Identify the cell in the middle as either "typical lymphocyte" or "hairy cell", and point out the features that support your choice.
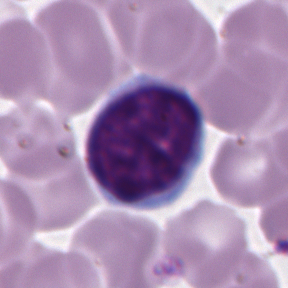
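This is a typical lymphocyte, not a hairy cell.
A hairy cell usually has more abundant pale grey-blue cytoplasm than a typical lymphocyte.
Here the pale blue cytoplasm forms only a thin rim around the nucleus, widest along the lower side of the cell. The chromatin is dark purple and coarsely clumped.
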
